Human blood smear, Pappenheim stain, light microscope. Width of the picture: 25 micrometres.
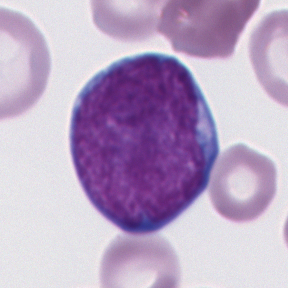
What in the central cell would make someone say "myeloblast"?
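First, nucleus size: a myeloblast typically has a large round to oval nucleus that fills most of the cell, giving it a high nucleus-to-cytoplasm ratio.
Here the nucleus fills about 90% of the cell's area, which fits.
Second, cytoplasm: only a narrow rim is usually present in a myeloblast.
This cell likewise shows just a thin rim around the nucleus, widest on the right side, which also fits. Third, the remaining points, recorded as seen: the cell measures about 16 by 13 micrometres, its outline is smooth and rounded with no surface projections, and its chromatin is fine and evenly dispersed, without coarse clumps.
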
